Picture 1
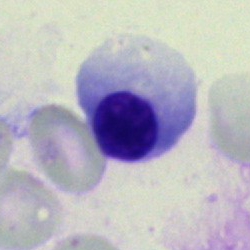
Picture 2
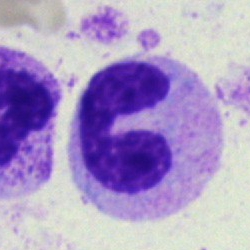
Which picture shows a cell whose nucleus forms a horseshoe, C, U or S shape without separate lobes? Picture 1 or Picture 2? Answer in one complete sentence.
A nucleus shaped like a horseshoe, C, U or S without separate lobes is found in Picture 2.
